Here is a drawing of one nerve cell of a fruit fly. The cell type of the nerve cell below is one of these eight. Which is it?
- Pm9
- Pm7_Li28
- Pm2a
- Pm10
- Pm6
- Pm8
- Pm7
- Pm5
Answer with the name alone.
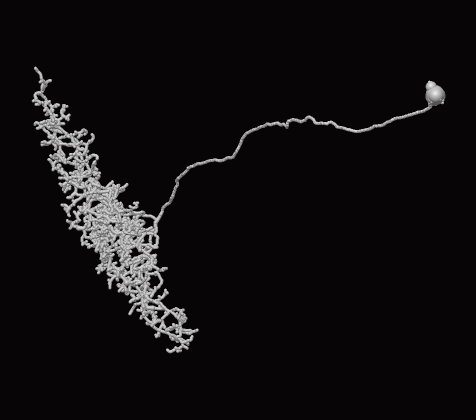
Pm5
